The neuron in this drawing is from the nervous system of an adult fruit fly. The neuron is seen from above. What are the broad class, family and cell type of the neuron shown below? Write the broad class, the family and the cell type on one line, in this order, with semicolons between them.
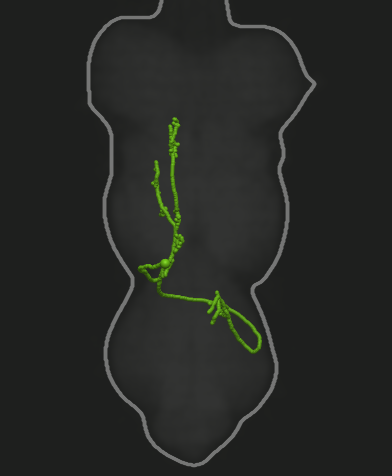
nerve-cord intrinsic neuron; hemilineage 01A; IN01A088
